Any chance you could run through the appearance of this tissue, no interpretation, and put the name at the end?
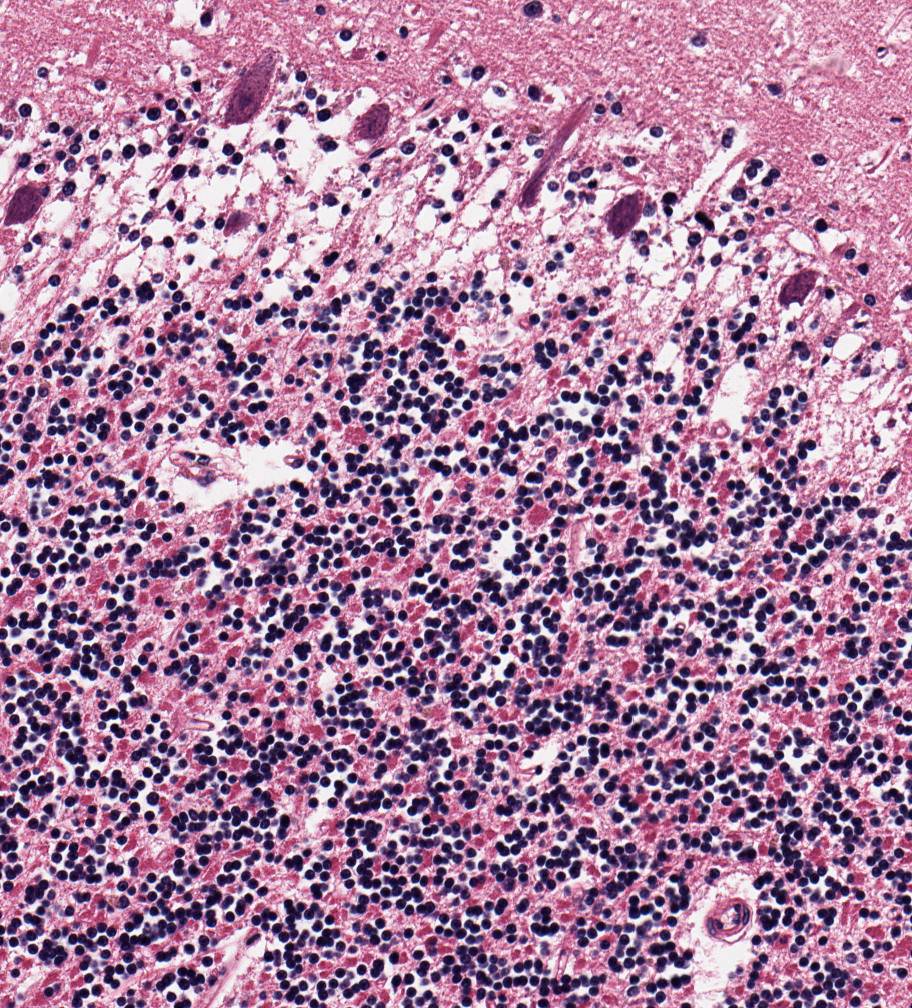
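Top: pale pink band, sparsely cellular, fine fibrillar texture, scattered small nuclei. Below, filling most of field: dense zone of small, round, darkly stained nuclei with very little visible cytoplasm. Along its upper edge: several Purkinje cells, large purple-pink cytoplasmic bodies, single row. Tissue: cerebellum.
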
